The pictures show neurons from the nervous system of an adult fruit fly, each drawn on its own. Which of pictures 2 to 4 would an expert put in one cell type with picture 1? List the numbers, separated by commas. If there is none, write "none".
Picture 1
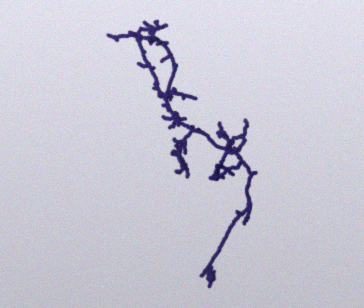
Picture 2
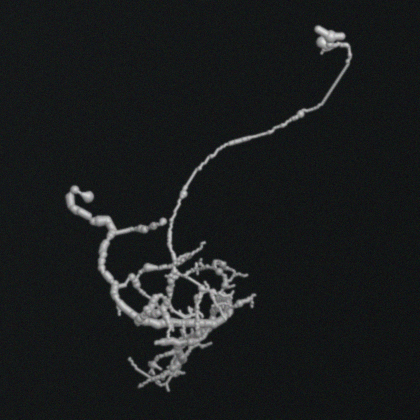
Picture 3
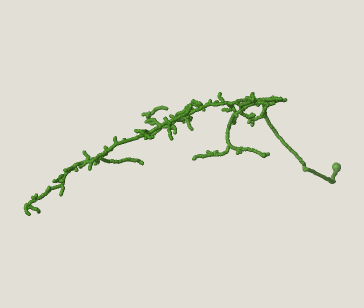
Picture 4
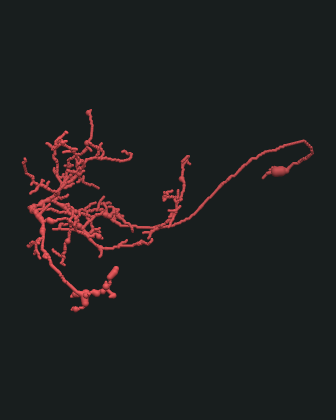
4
